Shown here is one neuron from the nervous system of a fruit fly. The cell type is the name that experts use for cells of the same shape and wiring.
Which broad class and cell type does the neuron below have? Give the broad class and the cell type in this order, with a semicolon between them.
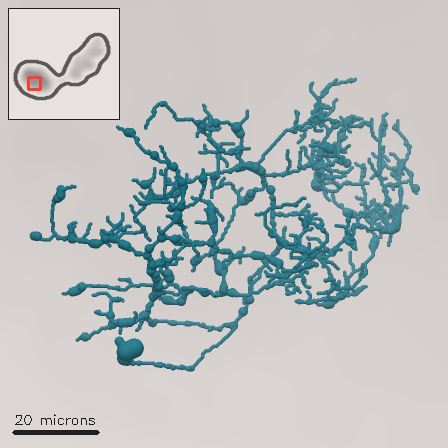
central-brain intrinsic neuron; CB1099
